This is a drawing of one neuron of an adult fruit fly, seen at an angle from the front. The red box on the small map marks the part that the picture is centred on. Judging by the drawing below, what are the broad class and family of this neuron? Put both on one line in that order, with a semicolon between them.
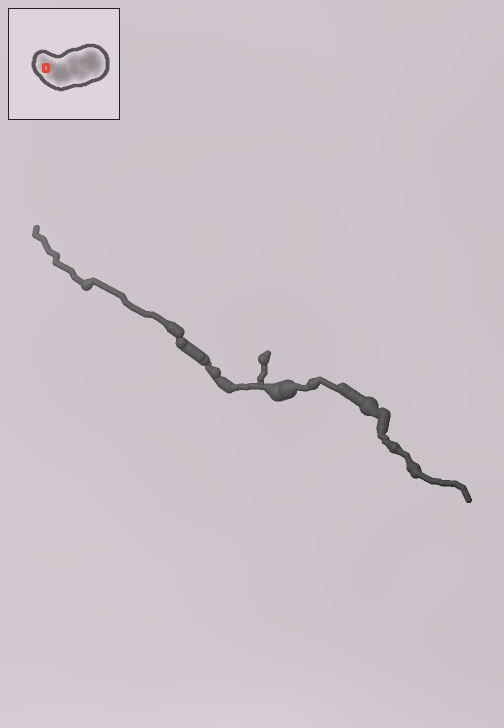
sensory neuron entering the nerve cord; class mechanosensory tactile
